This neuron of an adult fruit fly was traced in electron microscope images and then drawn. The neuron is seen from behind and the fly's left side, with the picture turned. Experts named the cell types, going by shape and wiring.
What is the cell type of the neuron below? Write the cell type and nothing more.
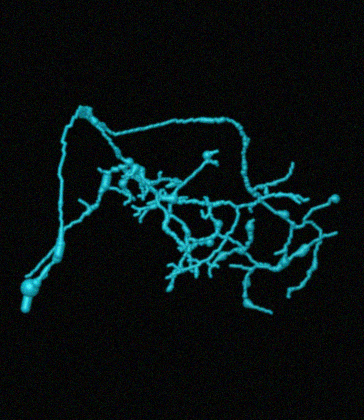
LHPV2c5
